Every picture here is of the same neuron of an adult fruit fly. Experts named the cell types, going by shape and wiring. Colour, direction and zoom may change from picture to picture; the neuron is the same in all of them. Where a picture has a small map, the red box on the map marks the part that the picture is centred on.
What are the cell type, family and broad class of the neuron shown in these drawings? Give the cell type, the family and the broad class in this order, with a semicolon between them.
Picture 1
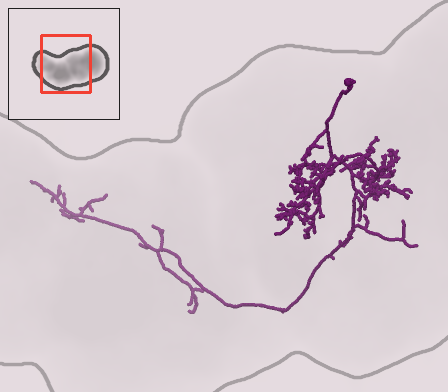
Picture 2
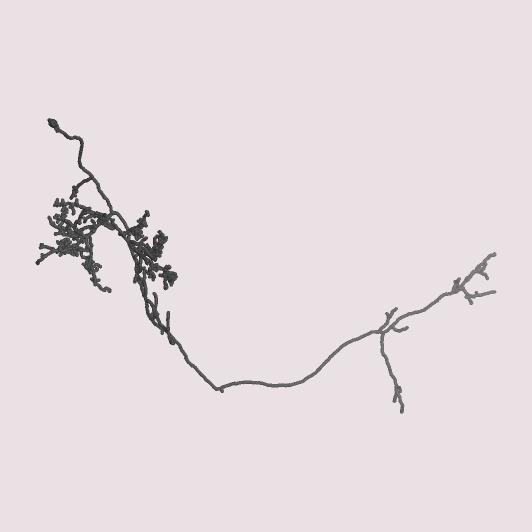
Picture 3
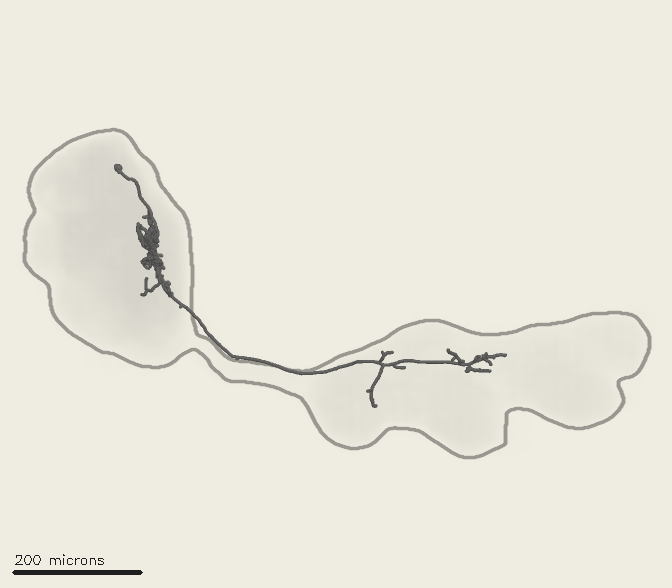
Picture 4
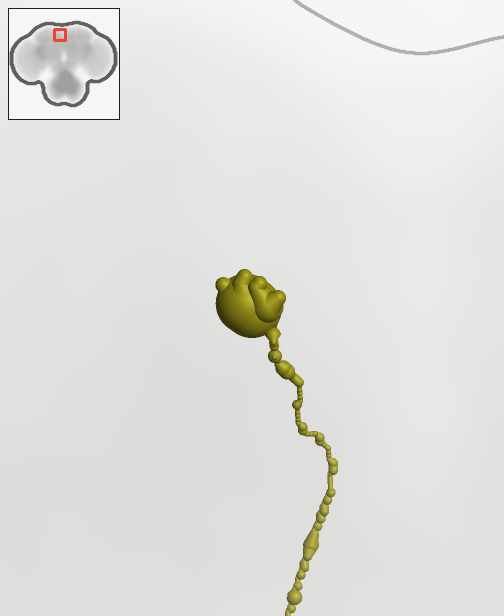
DNp53; DNp; descending neuron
